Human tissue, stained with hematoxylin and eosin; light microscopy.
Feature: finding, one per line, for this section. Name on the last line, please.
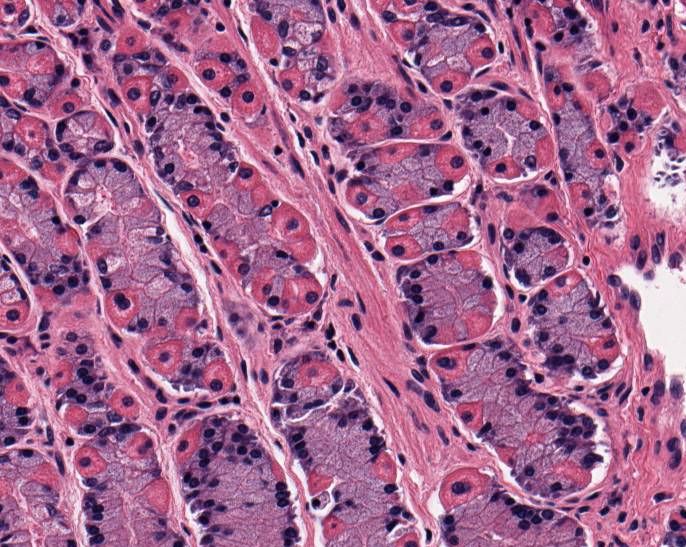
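Glands: oblique, upper left toward lower right
Parietal cells: large, rounded, bright pink cytoplasm, central round nucleus; scattered along glands throughout
Right edge, middle: irregular white empty space
Fat: none present
Result: stomach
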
